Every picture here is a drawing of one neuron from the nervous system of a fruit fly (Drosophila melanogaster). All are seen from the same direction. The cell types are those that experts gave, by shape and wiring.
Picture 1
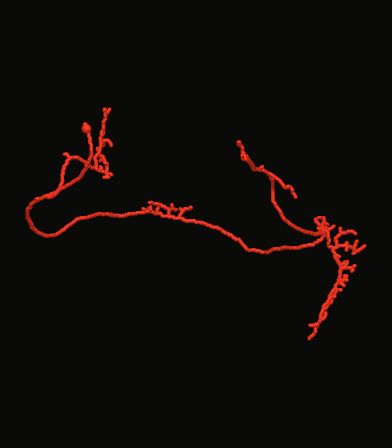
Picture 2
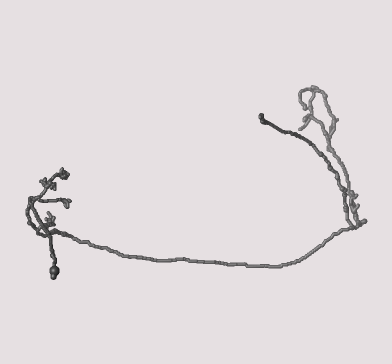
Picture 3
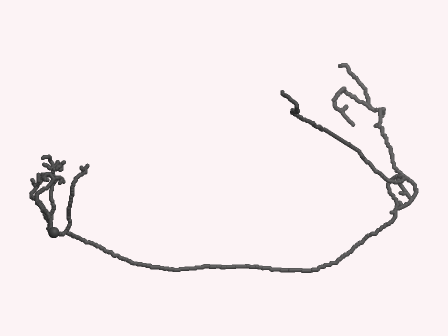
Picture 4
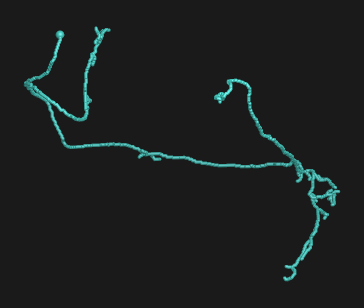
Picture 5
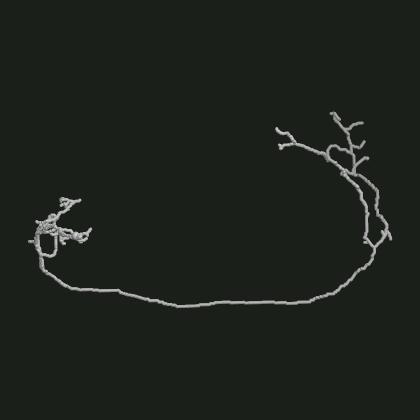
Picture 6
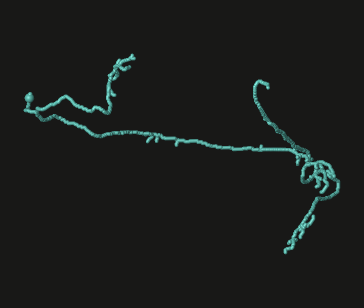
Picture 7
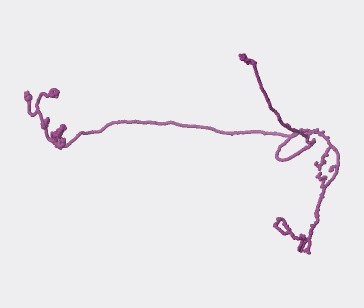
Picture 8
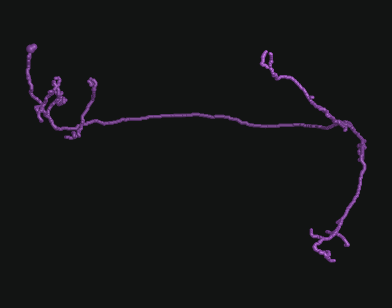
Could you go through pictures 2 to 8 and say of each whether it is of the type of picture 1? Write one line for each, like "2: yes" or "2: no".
2: no
3: no
4: yes
5: no
6: yes
7: no
8: no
